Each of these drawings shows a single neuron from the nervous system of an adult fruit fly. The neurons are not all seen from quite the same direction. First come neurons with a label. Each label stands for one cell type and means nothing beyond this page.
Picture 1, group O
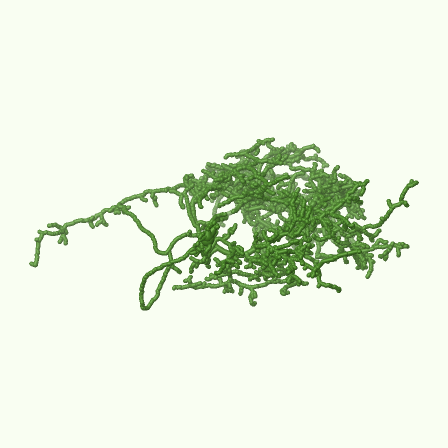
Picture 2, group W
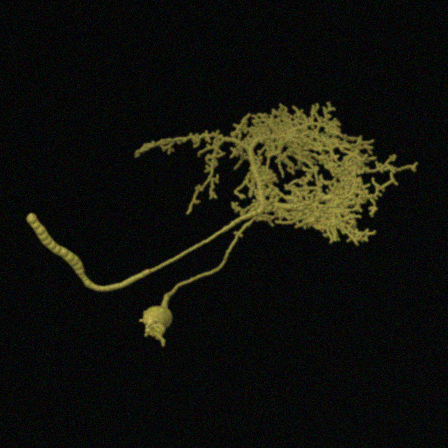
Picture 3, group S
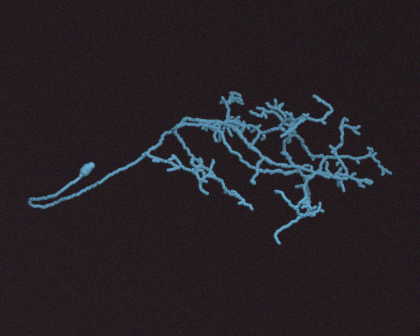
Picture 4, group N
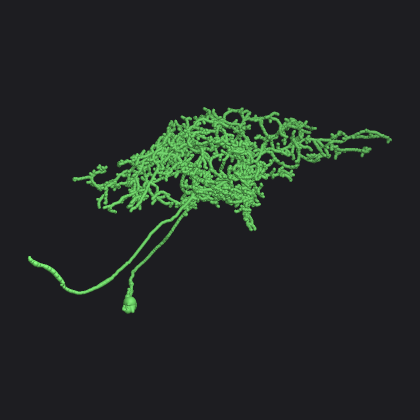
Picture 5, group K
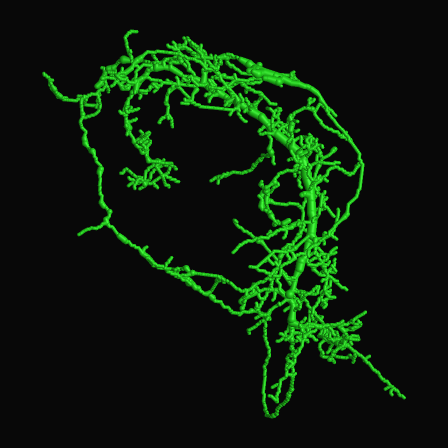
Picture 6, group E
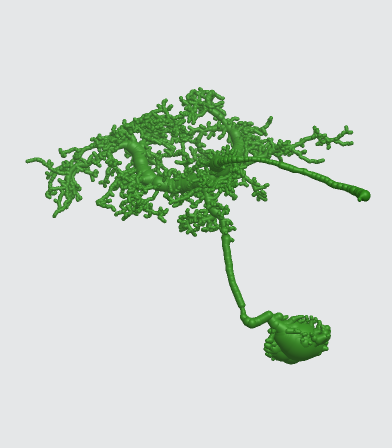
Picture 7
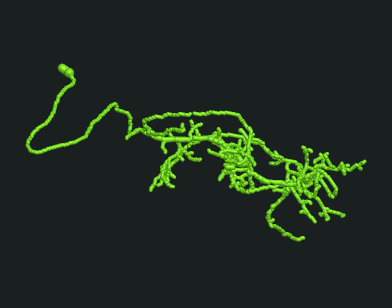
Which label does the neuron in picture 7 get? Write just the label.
group S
